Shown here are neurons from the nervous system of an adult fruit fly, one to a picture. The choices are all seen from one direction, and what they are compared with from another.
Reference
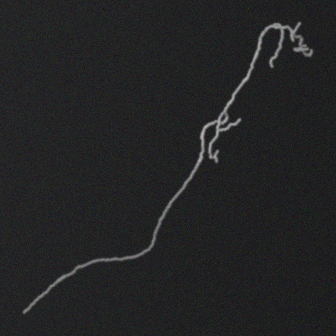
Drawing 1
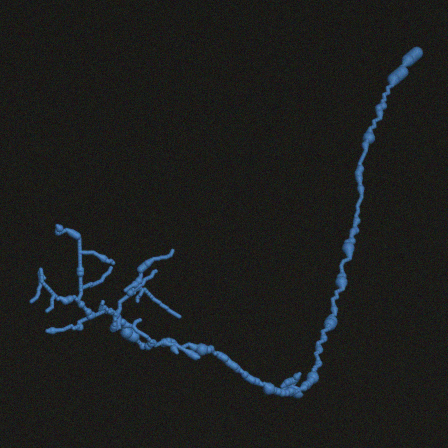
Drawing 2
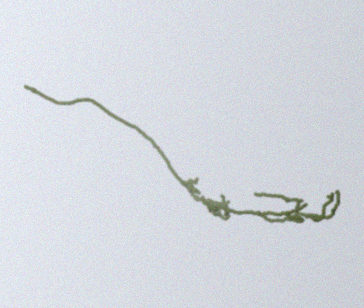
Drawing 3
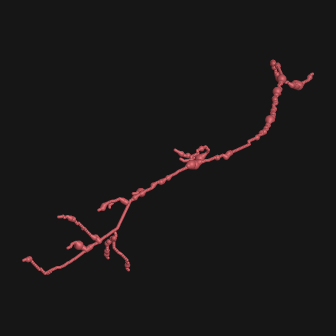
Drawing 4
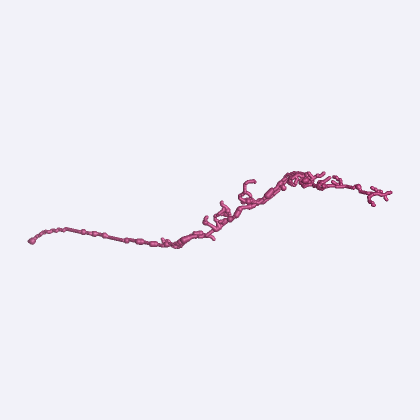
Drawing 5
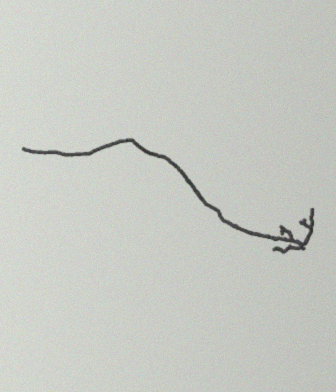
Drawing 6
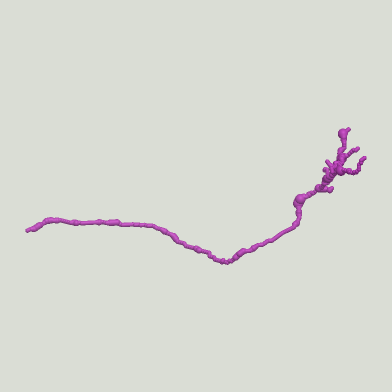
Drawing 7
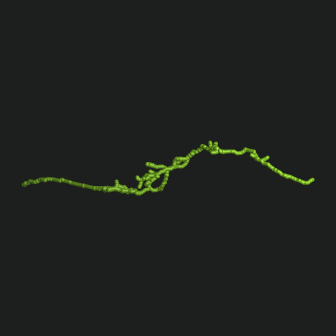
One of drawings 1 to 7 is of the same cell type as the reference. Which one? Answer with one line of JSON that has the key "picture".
{"picture": 5}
